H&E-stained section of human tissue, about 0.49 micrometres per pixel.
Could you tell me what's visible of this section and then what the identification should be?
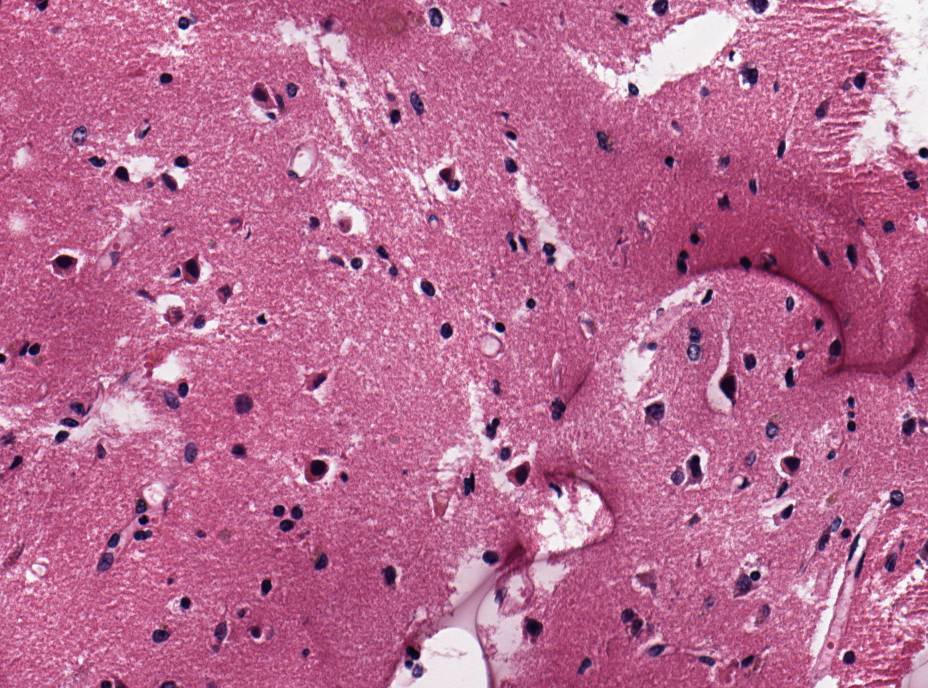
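Continuous, finely granular pink matrix throughout; cells scattered singly, no organised units. Nuclei mostly small, round, dark, fairly evenly spread. Many cells sit in clear white halos apart from the matrix. No fat cells or coarse collagen. This is cerebral cortex.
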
